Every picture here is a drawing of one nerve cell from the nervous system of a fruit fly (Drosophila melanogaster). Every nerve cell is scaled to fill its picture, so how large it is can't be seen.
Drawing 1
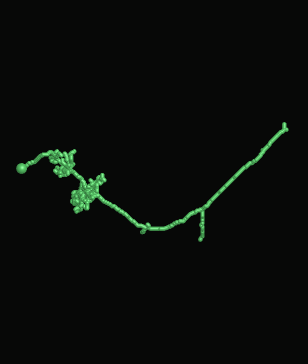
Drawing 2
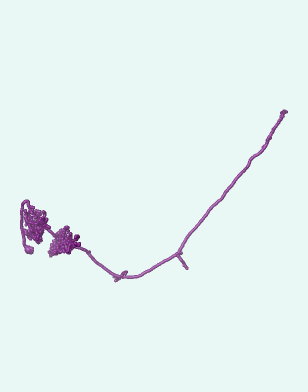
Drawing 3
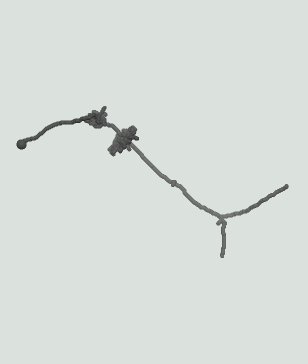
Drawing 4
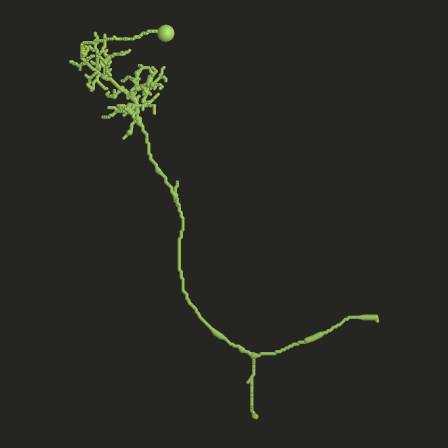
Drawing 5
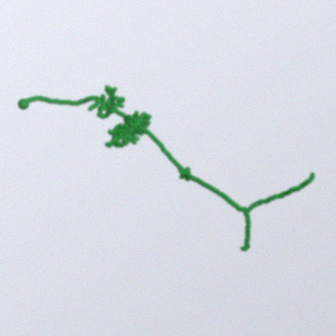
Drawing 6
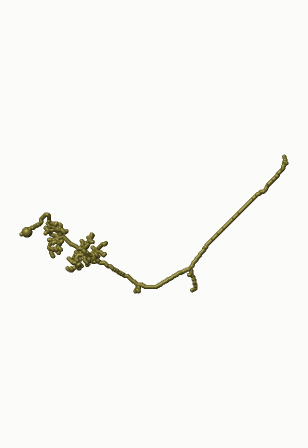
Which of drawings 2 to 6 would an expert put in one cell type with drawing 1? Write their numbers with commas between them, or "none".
2, 3, 4, 5, 6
